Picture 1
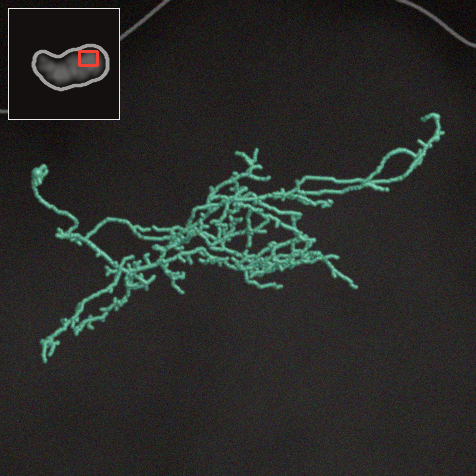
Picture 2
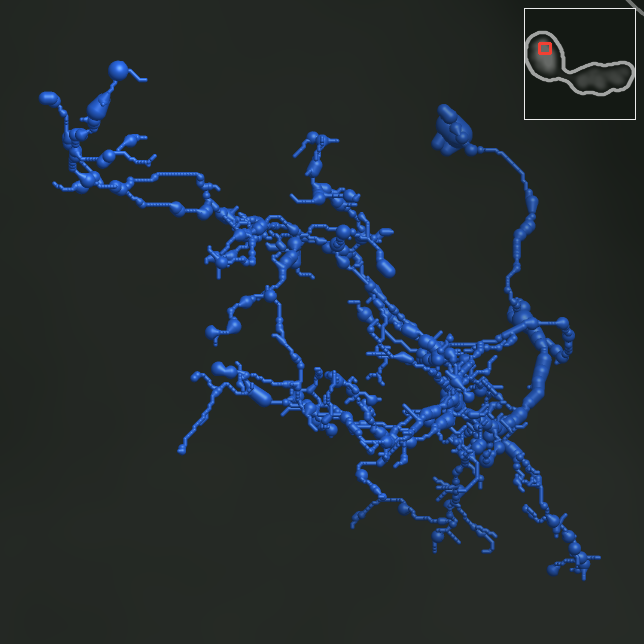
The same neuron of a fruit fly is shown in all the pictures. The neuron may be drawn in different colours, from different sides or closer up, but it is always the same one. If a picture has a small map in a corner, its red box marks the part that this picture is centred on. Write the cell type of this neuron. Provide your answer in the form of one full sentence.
The neuron has CL250 as its cell type.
